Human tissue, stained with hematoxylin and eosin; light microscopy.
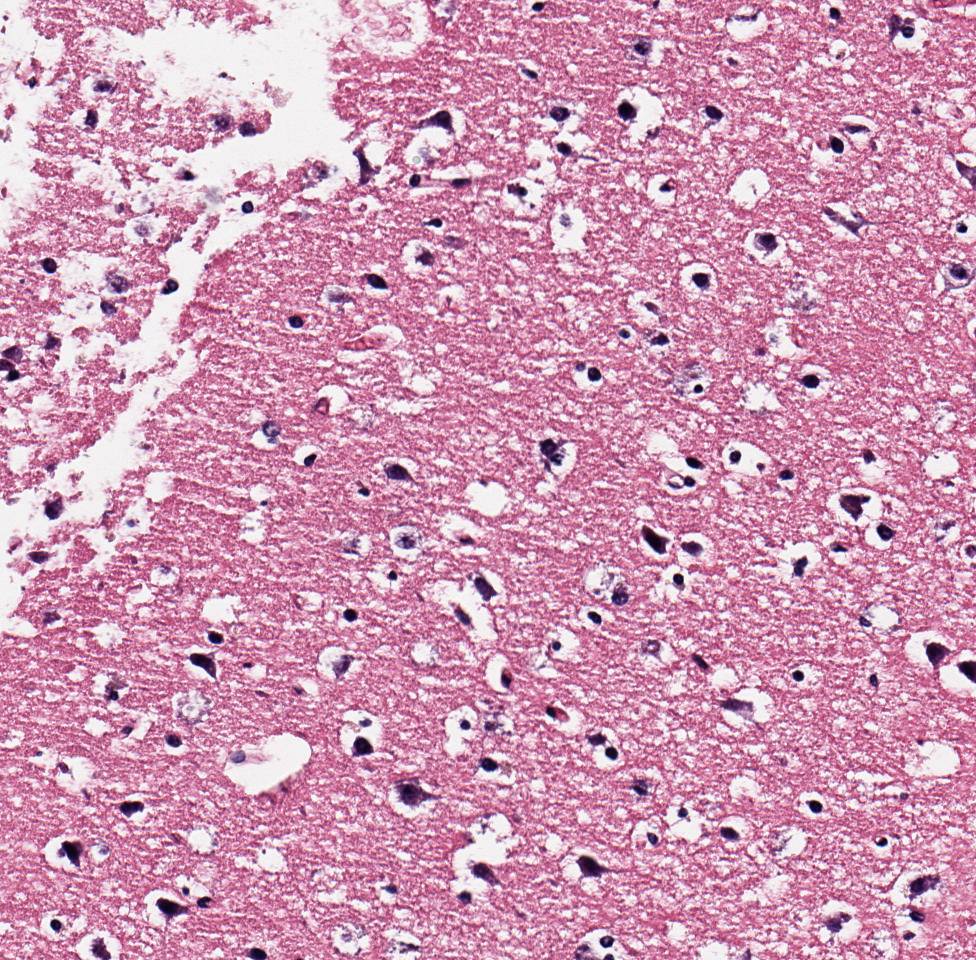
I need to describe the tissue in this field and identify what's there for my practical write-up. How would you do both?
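A continuous sheet of finely fibrillary pink background fills the field, with single cells scattered through it and no glands or epithelium. Most cells have a small, dark, round nucleus within a clear, empty halo. Among these lie cells whose angular, darkly stained nuclei look triangular. Many tiny round clear vacuoles pepper the background. This tissue is cerebral cortex.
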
